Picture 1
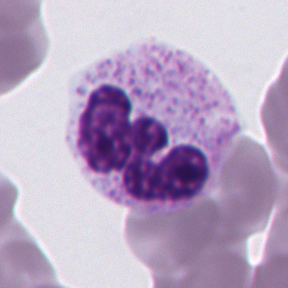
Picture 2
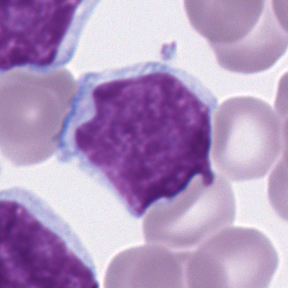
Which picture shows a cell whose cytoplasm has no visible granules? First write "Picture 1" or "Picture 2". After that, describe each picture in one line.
Picture 2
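In picture 1: Fine lilac-purple granules are scattered evenly through the cytoplasm.
In picture 2: No granules are seen in the cytoplasm.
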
